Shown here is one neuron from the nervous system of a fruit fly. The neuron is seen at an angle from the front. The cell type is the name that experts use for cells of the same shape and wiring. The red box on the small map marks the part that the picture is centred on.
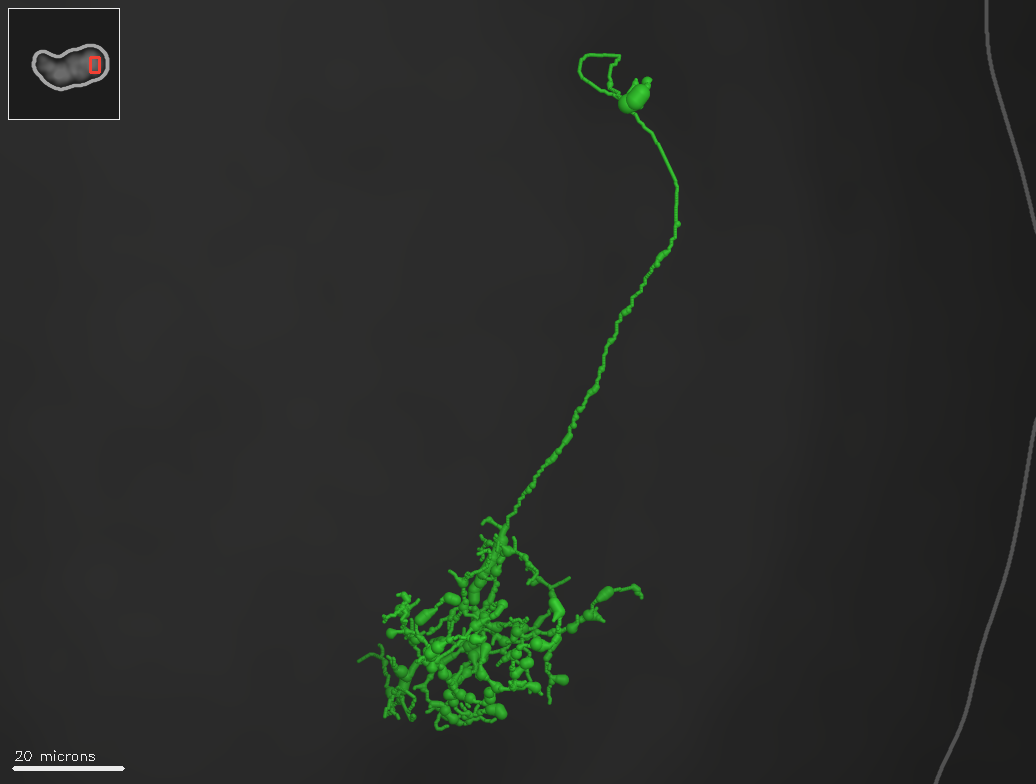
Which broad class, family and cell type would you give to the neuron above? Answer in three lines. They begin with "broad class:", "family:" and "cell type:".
broad class: central-brain intrinsic neuron
family: hemilineage VLPl4_anterior
cell type: AVLP424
